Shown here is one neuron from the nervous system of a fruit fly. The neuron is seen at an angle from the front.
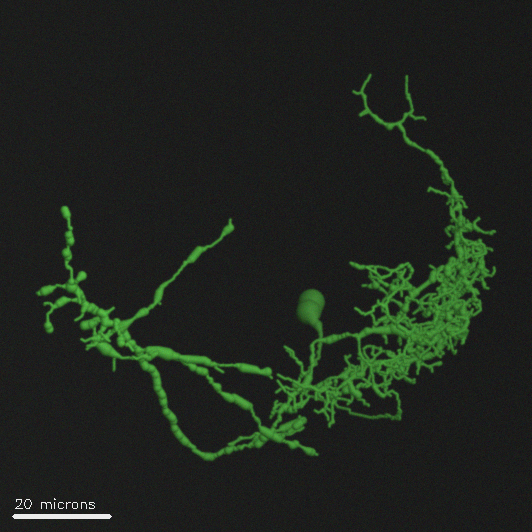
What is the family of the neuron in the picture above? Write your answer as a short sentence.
The family is hemilineage 01B.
